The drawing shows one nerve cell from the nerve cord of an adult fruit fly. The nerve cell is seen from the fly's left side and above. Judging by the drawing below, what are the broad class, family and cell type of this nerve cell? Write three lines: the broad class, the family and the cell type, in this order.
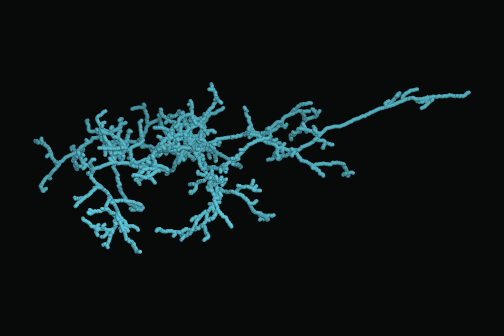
sensory neuron entering the nerve cord
class mechanosensory proprioceptive
SNpp17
